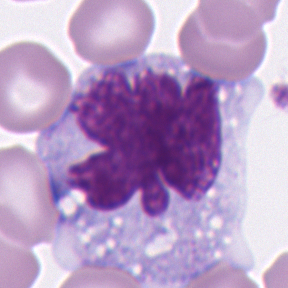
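Monocyte, centre cell. Its nucleus is deeply folded into several irregular lobes and sits in the upper part, with more cytoplasm below. See how this monocyte's chromatin looks lacy, not densely clumped. Many small clear vacuoles are scattered through the cytoplasm.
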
